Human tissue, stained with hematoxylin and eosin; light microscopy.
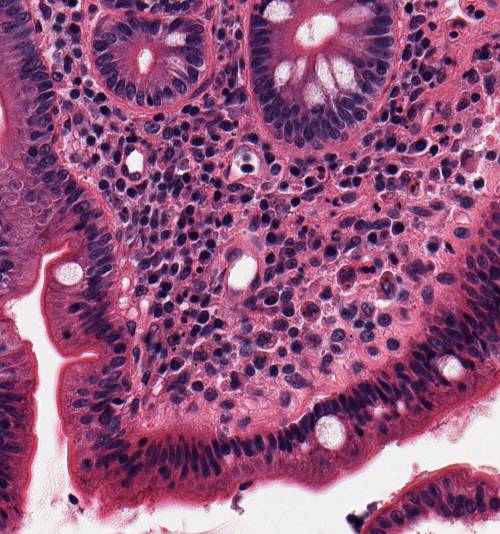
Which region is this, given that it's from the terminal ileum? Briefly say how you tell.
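This is an intestinal villus: a mucosal projection fills most of the field, its free surface along the left and bottom edges.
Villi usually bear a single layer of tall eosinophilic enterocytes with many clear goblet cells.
Here tall columnar cells in one layer have elongated dark basal nuclei and a broad pink apical band facing the lumen. Goblet cells appear as scattered rounded pale vacuoles.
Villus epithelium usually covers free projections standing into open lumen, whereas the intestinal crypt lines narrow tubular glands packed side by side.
Glands cut across lie at the top.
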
